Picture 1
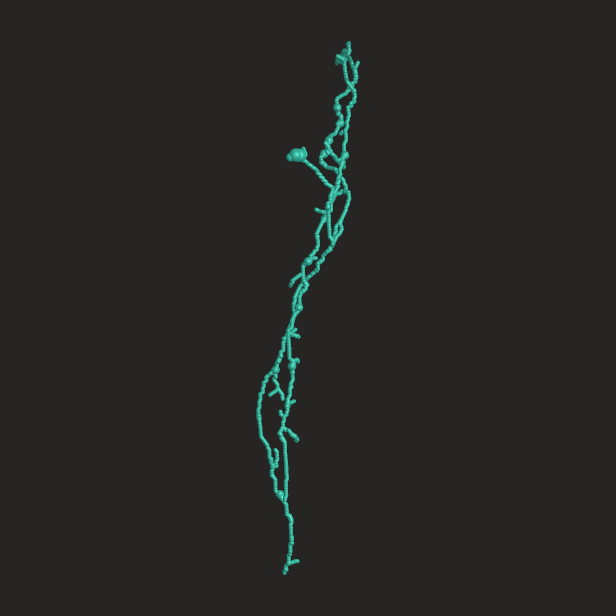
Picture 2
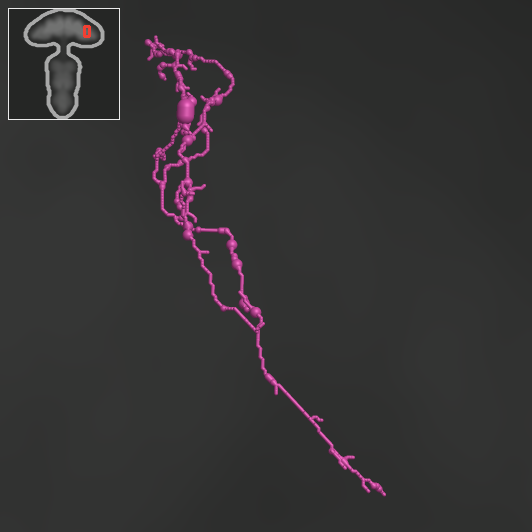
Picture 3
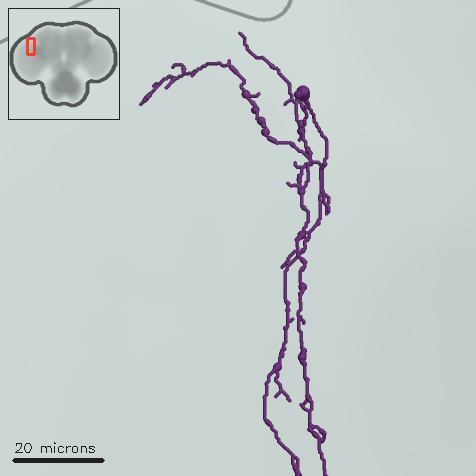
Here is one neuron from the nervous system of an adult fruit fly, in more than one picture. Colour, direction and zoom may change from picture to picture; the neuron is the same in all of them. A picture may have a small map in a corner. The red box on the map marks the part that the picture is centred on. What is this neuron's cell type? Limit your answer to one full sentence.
The cell type name Cm12 applies to this neuron.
